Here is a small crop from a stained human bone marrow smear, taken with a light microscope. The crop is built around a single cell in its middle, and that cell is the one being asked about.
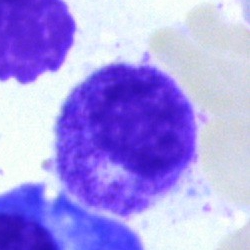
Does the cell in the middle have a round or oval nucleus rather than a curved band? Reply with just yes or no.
Yes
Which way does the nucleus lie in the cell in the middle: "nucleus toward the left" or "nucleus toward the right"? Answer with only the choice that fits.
Nucleus toward the right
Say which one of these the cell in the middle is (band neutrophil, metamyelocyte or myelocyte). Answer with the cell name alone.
myelocyte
